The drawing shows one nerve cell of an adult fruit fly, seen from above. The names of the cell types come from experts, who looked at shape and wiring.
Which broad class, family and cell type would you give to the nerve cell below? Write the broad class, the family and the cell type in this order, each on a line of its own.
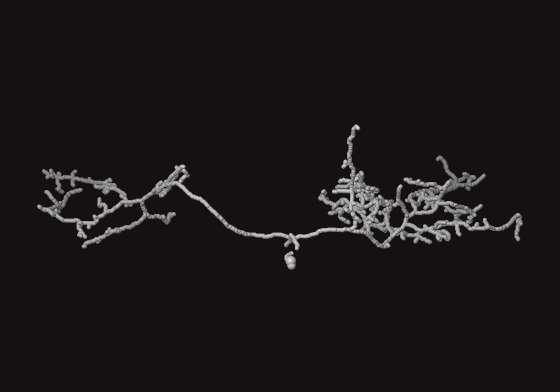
central-brain intrinsic neuron
hemilineage DM1_dorsal
PLP134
